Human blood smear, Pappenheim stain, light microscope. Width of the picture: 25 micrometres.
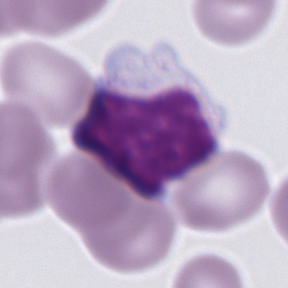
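Large granular lymphocyte, the central cell. Its chromatin stains dark purple and is dense, with only faint mottling; no nucleolus is visible. The upper edge of the cytoplasm forms ruffled, loop-like bulges, and no granules can be seen in the cytoplasm.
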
